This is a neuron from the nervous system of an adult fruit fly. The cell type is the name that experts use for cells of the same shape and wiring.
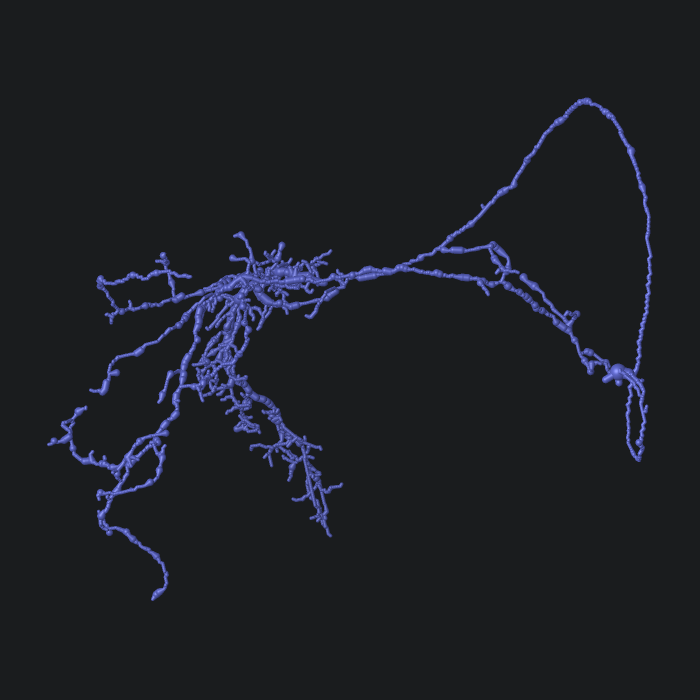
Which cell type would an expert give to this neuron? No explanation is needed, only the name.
ATL002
